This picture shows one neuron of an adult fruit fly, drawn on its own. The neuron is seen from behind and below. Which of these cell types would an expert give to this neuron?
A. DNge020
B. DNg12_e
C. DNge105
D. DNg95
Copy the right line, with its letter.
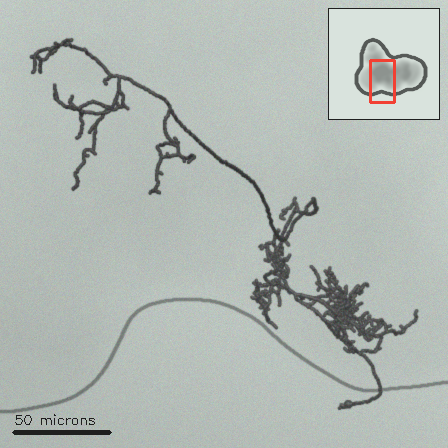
B. DNg12_e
